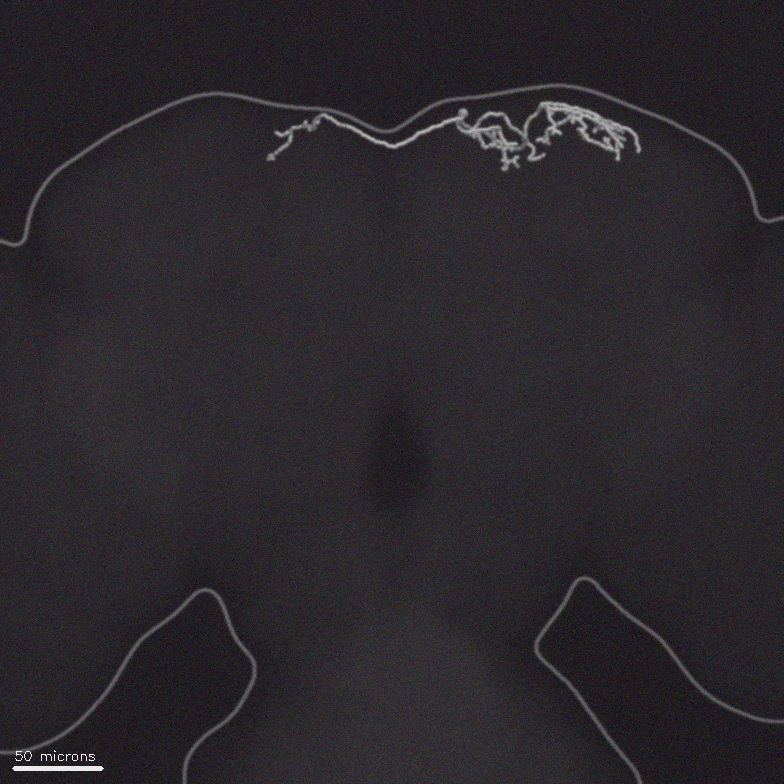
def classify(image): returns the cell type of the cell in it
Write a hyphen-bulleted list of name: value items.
- cell type: CB4110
